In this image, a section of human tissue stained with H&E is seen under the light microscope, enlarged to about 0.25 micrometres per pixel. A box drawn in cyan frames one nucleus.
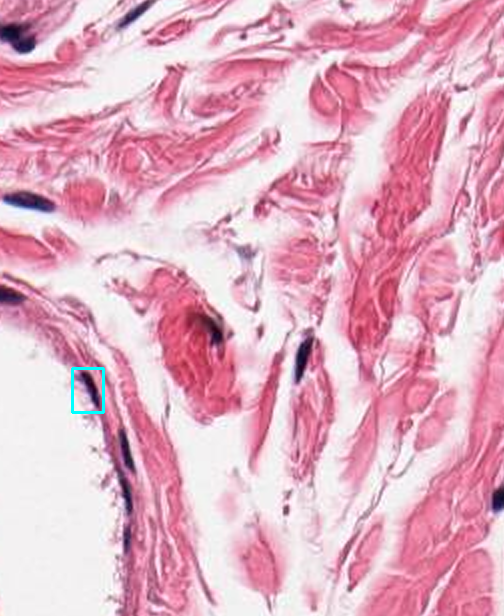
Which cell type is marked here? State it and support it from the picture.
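The marked nucleus belongs to an endothelial cell. The nucleus is thin, elongated and flattened, stained a dense, fairly even dark purple. It sits right on the inner edge of a thin pink wall that borders a wide empty lumen, and its long axis follows the curve of that wall. Little cytoplasm can be seen: a faint pinkish-purple rim that blends into the wall, with no clear cell outline. A similar flat dark nucleus lies a short way further along the same edge, so the lining appears as a single thin layer.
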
